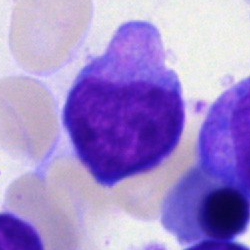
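Blast, centre of a stained human bone marrow smear. Irregular outline; broad rounded bulge of cytoplasm projecting from the top. Chromatin dark purple, mottled and patchy. Cytoplasm blue to purple-blue, no clear vacuoles.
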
